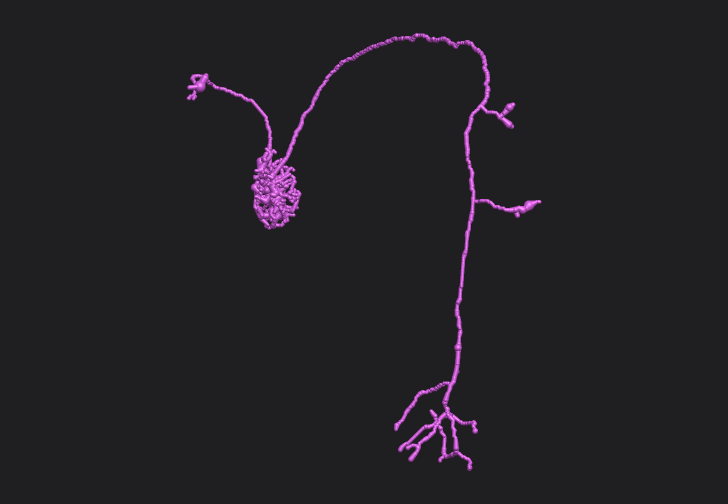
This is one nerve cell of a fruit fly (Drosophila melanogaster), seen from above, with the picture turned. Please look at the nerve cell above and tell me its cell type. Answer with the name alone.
DL2v_adPN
